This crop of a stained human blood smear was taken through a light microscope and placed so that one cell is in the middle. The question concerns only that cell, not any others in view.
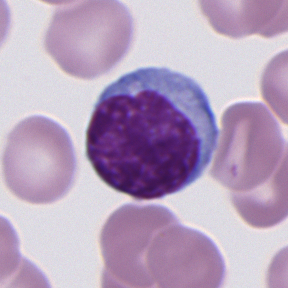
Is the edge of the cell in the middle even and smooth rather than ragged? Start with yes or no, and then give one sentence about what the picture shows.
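Yes. The cell outline is round and smooth.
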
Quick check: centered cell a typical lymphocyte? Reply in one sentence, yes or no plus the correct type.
Yes, the central cell is to be recorded as a typical lymphocyte.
